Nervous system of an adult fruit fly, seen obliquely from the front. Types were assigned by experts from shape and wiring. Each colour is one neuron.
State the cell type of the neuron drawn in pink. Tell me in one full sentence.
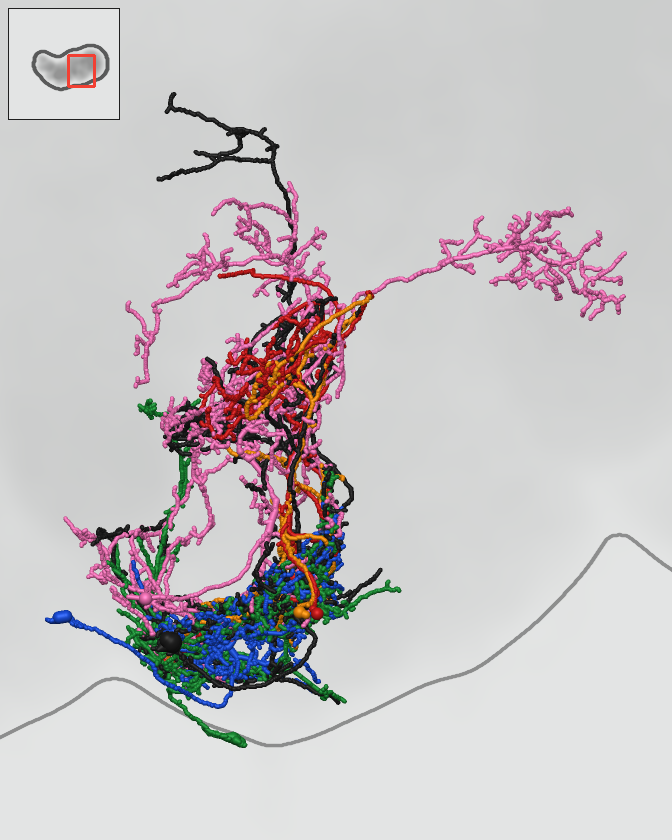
The neuron is of cell type VES087.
